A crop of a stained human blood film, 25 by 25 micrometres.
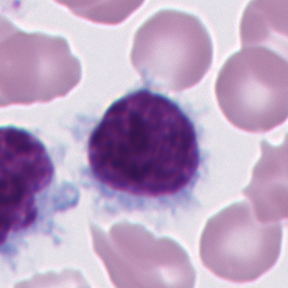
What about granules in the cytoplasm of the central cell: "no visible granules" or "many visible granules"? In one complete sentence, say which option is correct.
The cytoplasm of this cell holds no visible granules.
